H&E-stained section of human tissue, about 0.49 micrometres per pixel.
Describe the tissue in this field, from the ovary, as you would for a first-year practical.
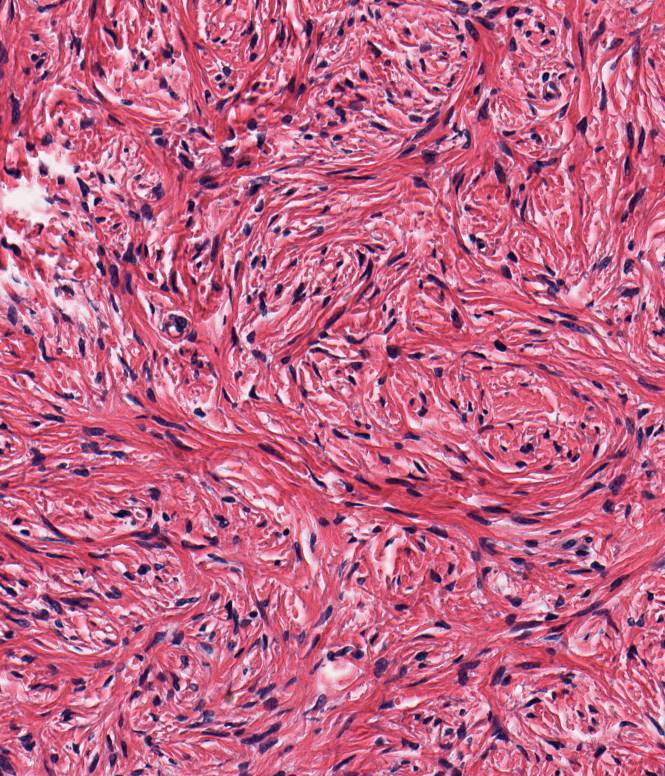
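Spindle cells occupy the entire field, arranged in interlacing, swirling fascicles that form whorls. Their nuclei are elongated, dark-staining and spindle-shaped, some slightly wavy. Abundant pink, fibrillary eosinophilic material lies between the cells. No fat cells are present in the field.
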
